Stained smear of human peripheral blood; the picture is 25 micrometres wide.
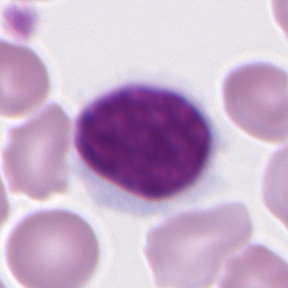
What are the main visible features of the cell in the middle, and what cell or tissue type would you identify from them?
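Oval and smoothly outlined, the nucleus has no indentation. Its chromatin is dark purple, condensed into coarse clumps, and no nucleoli are visible. The cytoplasm contains no granules. This is a hairy cell.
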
